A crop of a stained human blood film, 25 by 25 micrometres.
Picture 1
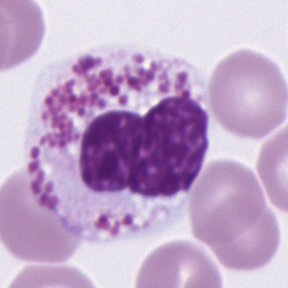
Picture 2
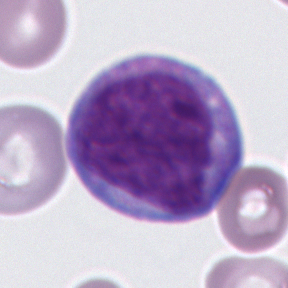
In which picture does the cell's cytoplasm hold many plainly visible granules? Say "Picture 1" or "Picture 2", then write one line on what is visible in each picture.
Picture 1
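Picture 1: The granules are most crowded in the upper left part of the cytoplasm.
Picture 2: No granules are visible in the cytoplasm.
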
